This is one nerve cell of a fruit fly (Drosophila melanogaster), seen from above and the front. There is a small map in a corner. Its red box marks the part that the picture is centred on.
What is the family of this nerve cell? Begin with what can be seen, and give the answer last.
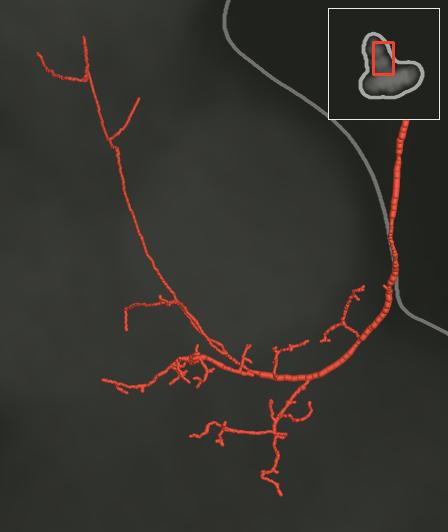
As drawn here it is about as wide as it is tall. Its broad class is sensory neuron entering the nerve cord. Its family is called class mechanosensory tactile.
